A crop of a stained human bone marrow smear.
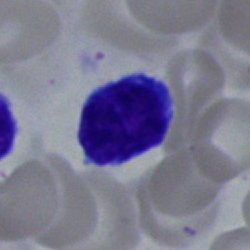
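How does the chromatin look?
Dense, and stained dark blue-purple all the way through.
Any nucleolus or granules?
Neither: no nucleolus shows, and there are no granules in the cell.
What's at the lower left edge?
A small pointed projection sticking out.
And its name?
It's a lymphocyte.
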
